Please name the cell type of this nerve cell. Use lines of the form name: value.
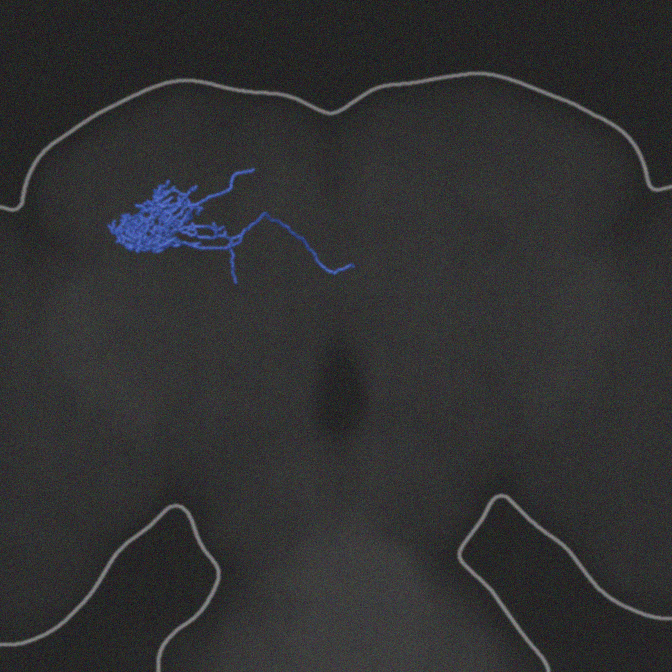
cell type: AOTU008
